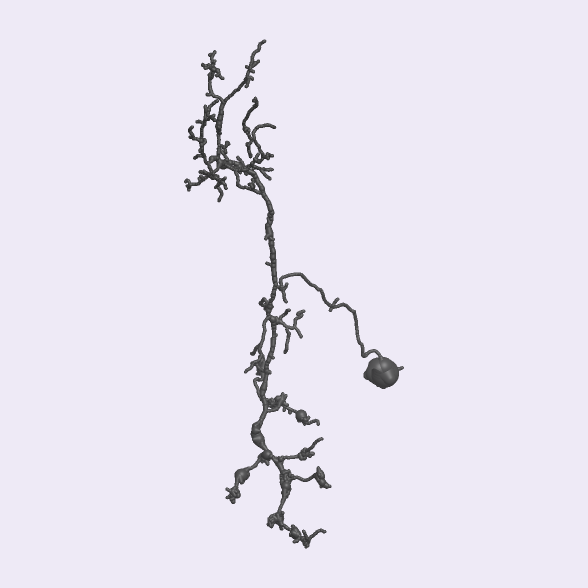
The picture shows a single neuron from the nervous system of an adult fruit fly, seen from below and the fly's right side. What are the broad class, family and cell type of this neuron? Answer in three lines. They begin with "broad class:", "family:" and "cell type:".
broad class: optic-lobe intrinsic neuron
family: Mi
cell type: Mi13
